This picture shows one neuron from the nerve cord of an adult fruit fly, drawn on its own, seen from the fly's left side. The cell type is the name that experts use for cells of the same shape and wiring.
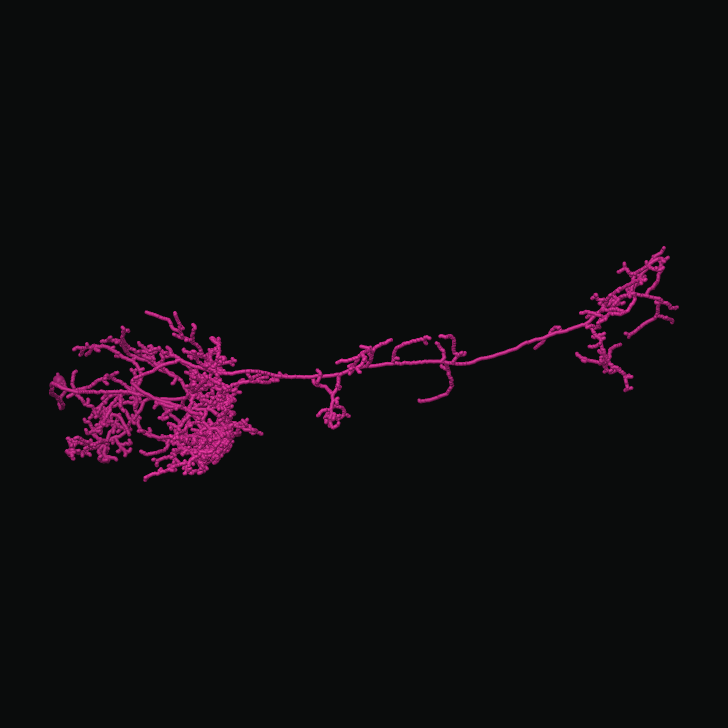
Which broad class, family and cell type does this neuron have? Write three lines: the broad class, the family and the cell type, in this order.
nerve-cord intrinsic neuron
hemilineage 01A
IN01A011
